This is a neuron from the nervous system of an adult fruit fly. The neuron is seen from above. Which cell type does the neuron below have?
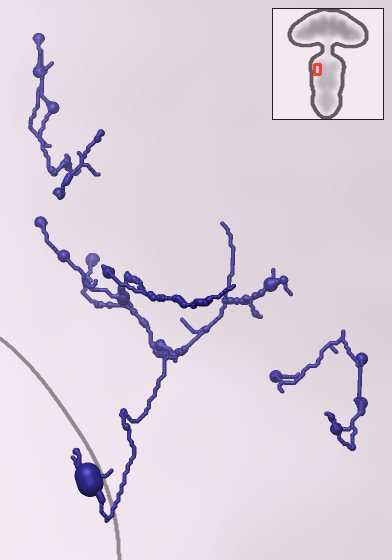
IN21A097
